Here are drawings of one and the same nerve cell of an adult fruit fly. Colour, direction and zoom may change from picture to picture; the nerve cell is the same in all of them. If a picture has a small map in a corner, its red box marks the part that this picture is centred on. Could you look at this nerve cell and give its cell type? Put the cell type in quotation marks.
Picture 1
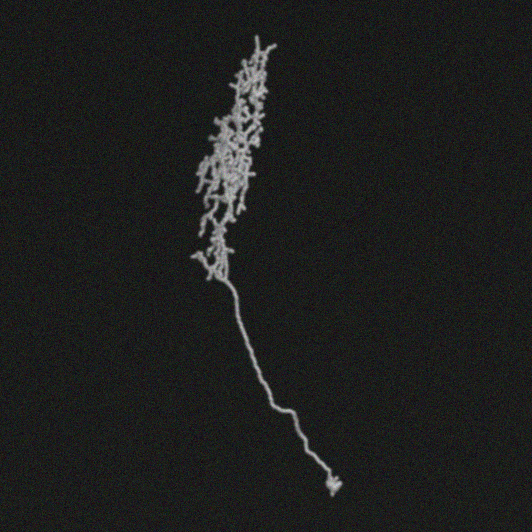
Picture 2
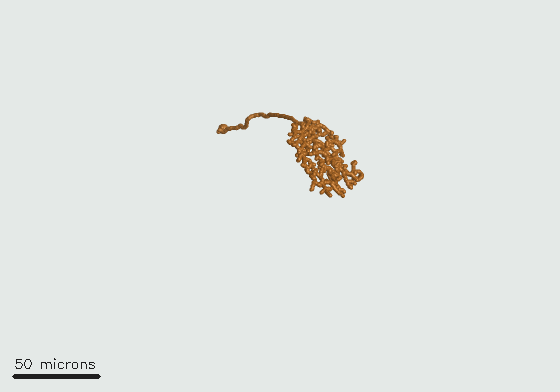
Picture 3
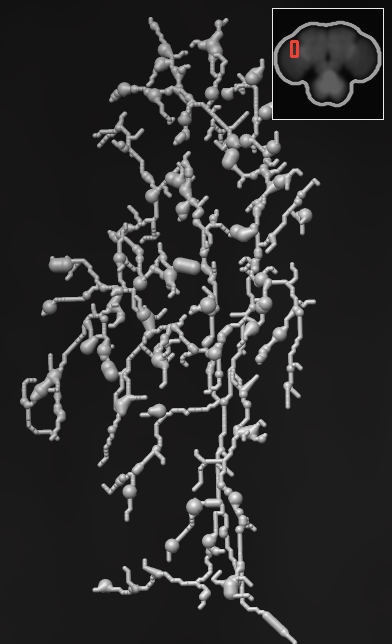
"Cm11a"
